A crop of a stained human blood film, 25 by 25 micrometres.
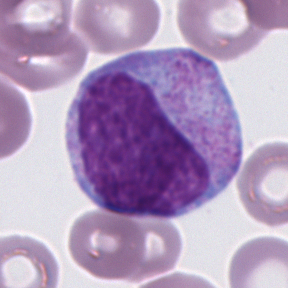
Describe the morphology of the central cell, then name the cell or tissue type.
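Outline comes first: smooth and roundish, with a few flattened sides, and no projections or blebs standing out from the surface. The nucleus is next, a single unlobed oval mass set toward the left side of the cell. In the cytoplasm, fine reddish-purple granules lie scattered. Last on the list, the name: atypical promyelocyte.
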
